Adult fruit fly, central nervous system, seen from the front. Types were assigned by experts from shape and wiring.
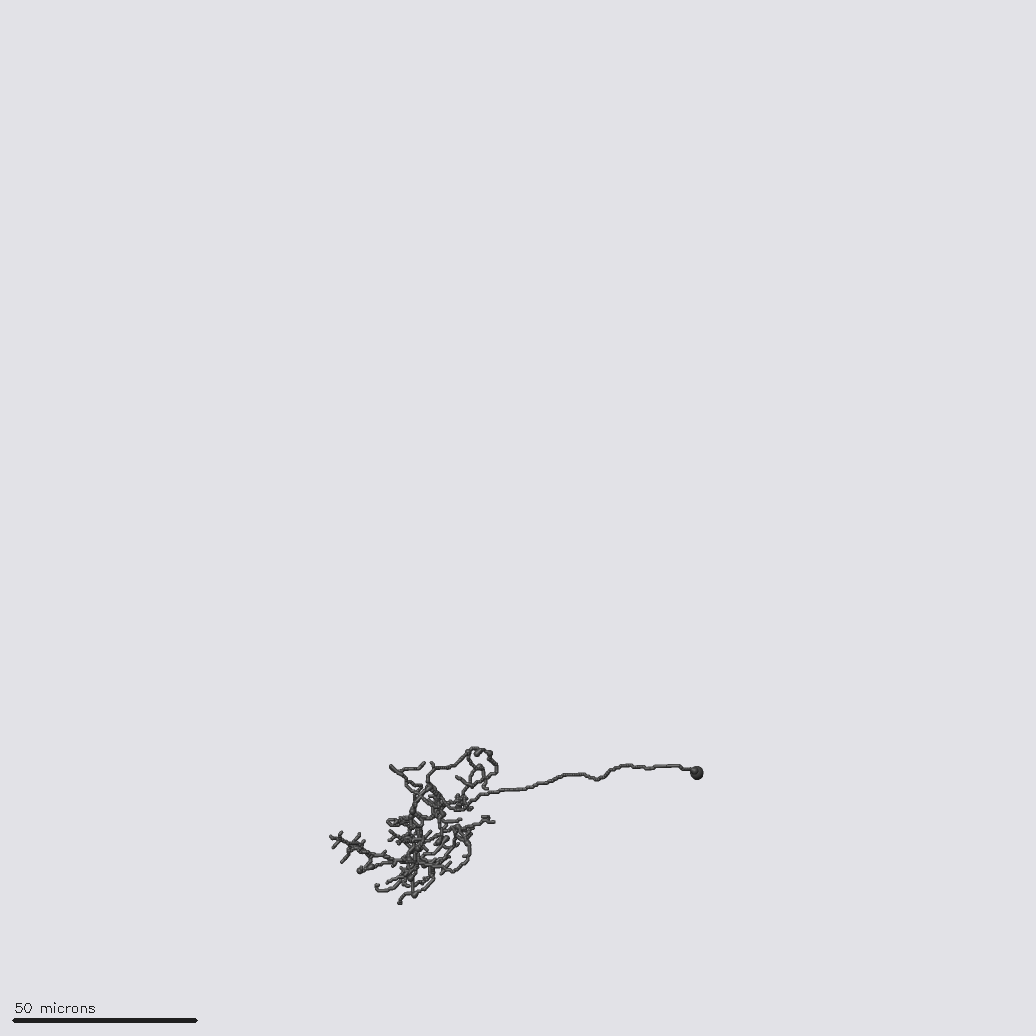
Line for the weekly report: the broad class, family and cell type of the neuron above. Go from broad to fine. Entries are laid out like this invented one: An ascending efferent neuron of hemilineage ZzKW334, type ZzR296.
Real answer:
A nerve-cord intrinsic neuron of hemilineage 14A, type IN14A119.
